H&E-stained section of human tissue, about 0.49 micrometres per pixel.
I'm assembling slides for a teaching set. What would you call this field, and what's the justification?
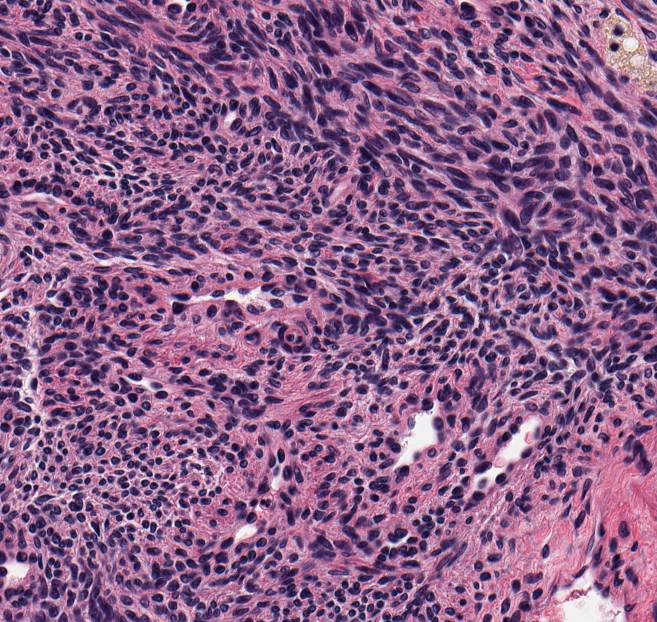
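This field is ovarian cortex. Look at how densely the spindle and oval cells are packed, running in short intersecting fascicles with crowded, darkly stained, oval to elongated nuclei.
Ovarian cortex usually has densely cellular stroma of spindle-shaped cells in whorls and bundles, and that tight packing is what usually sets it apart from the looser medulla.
The cells have scant pale pink cytoplasm with indistinct borders, with thin wisps of pink collagen between them.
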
